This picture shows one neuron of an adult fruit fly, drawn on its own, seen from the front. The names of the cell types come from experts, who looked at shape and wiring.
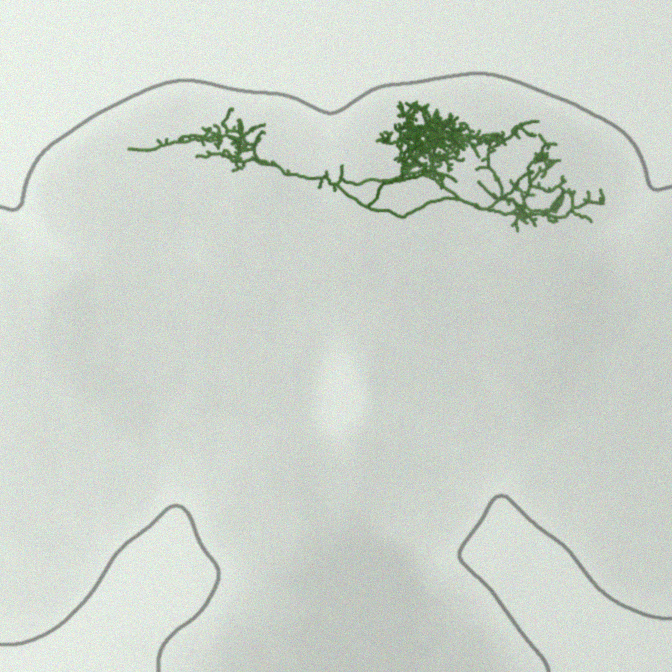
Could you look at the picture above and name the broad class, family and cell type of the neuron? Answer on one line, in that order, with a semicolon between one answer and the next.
central-brain intrinsic neuron; hemilineage SMPpv2_dorsal; SMP252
